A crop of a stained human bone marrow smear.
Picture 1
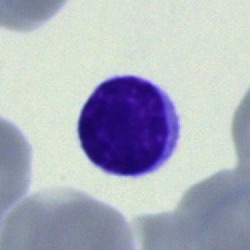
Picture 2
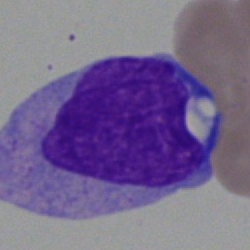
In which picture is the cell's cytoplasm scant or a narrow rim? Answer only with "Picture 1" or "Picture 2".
Picture 1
